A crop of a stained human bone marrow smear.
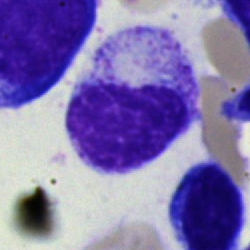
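Metamyelocyte from a stained human bone marrow smear. First, the nucleus lies eccentrically in the lower part of the cell. Second, the cytoplasm is pale greyish-lilac, not deep blue, with fine purple granules densest near the edge. Third, a paler zone with fewer granules lies just above the nucleus.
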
